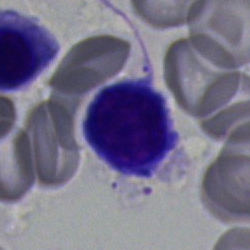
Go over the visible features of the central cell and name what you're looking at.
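This one's roughly round, though the edge gets a bit uneven down at the lower right. Its dark nucleus takes up nearly the whole cell, so there's little or no cytoplasm to see around it. That nucleus is a deep, dense purple all the way through. You'll also spot a thin purple thread running upward off the top. It's a lymphocyte.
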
